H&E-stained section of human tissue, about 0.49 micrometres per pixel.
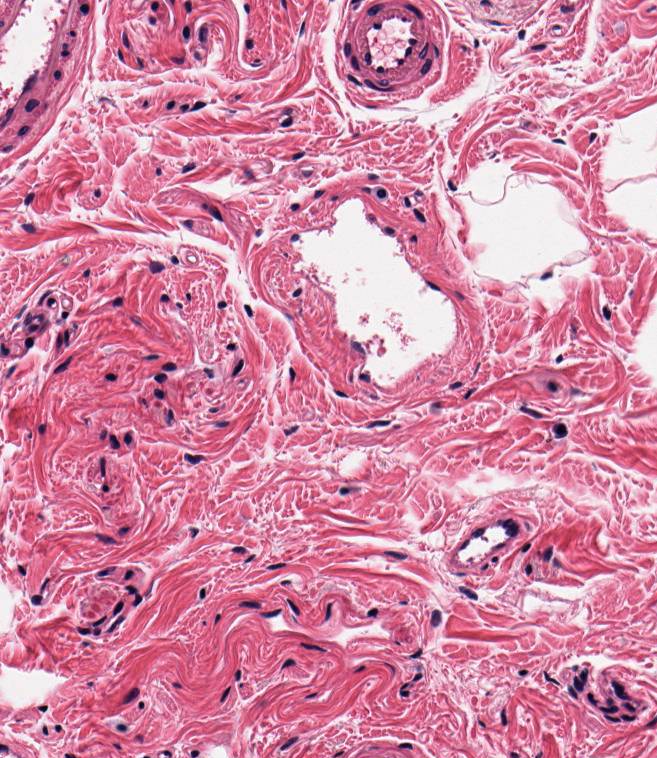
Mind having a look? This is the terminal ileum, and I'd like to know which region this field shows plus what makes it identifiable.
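Dense connective tissue is shown. On fibres: thick collagen bundles fill the field, deep pink and wavy, running in many directions. On cells: they are sparse, with small, dark, elongated nuclei lying singly between the bundles.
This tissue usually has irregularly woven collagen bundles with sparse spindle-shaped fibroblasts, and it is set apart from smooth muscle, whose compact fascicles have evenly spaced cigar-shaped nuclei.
On vessels: near the top centre is a small one with a thick muscular wall around a narrow lumen.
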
